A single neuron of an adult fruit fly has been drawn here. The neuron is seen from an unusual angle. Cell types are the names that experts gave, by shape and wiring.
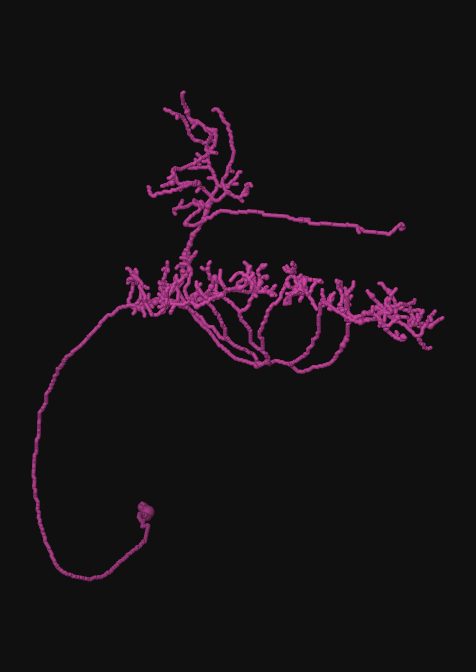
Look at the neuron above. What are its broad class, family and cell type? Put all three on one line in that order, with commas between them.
central-brain intrinsic neuron, hemilineage LALv1_dorsal, FB6P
